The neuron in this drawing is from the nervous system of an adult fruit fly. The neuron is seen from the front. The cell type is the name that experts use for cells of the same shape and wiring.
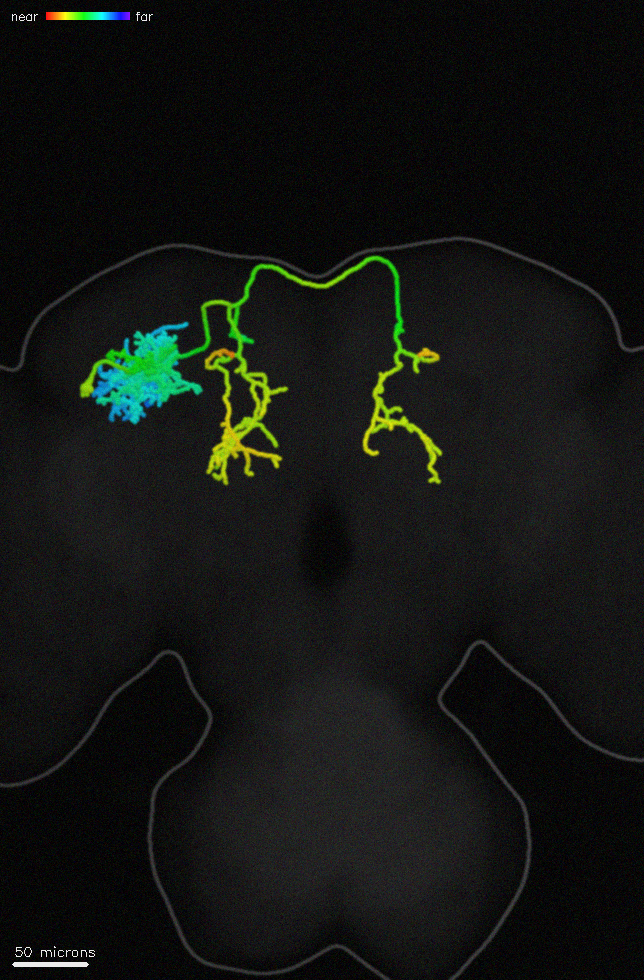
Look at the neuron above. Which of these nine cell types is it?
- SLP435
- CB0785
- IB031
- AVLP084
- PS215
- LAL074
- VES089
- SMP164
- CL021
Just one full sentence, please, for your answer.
By its cell type, the neuron is CL021.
